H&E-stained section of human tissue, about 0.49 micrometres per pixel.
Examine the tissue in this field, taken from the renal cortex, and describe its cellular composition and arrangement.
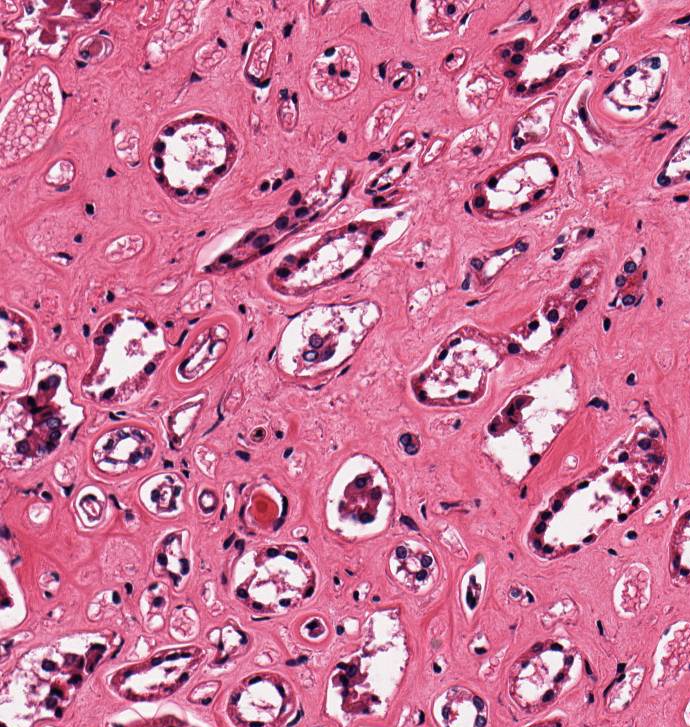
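Numerous small tubular units, round to elongated, are scattered evenly across the whole field. One small unit just below the centre contains a bright red round globule in its lumen. The stroma has only sparse small dark spindle-shaped nuclei. No fat cells are present in the field.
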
